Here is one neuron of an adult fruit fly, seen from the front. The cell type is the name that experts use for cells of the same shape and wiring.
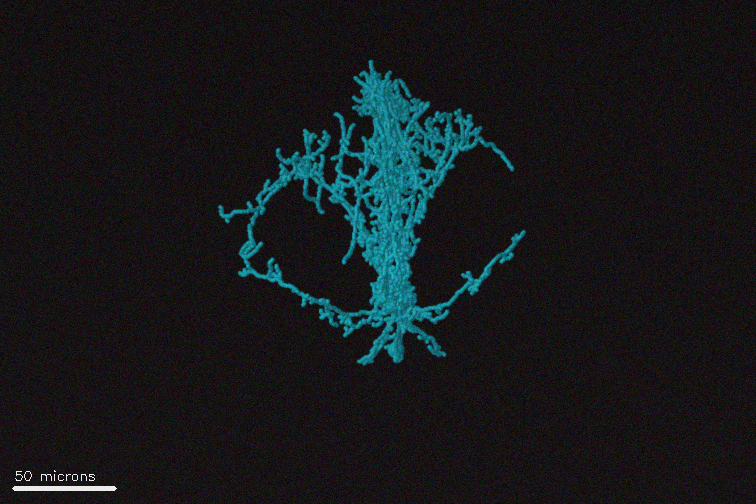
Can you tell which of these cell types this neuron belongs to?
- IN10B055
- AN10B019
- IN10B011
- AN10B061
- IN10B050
IN10B011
